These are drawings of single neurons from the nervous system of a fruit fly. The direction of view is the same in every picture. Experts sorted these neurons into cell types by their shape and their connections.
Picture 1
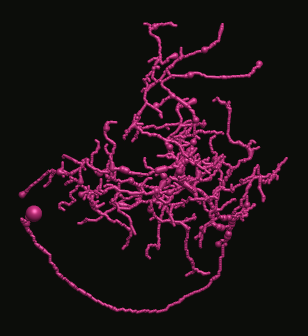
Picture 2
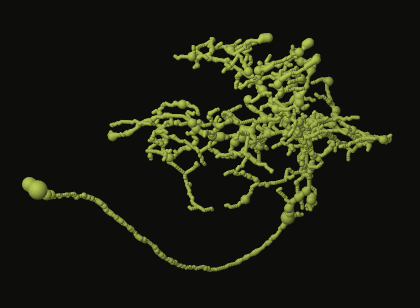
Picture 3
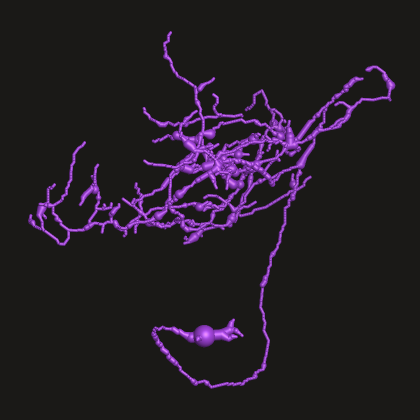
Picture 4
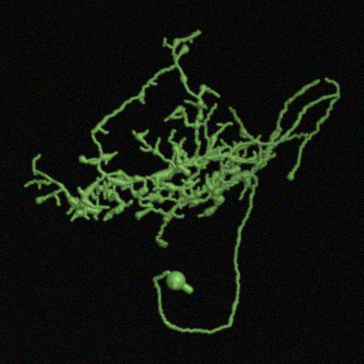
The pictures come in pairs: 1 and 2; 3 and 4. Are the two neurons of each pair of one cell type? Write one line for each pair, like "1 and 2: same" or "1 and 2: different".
1 and 2: same
3 and 4: same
